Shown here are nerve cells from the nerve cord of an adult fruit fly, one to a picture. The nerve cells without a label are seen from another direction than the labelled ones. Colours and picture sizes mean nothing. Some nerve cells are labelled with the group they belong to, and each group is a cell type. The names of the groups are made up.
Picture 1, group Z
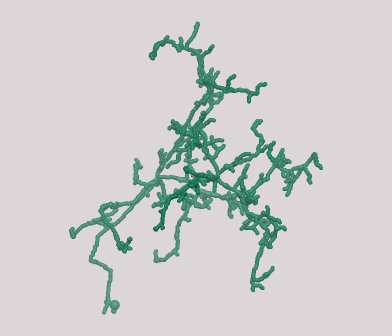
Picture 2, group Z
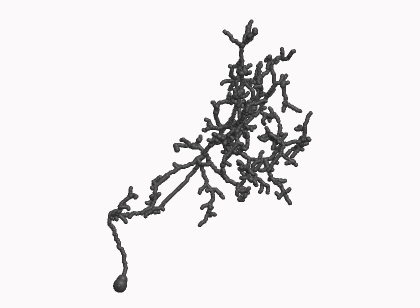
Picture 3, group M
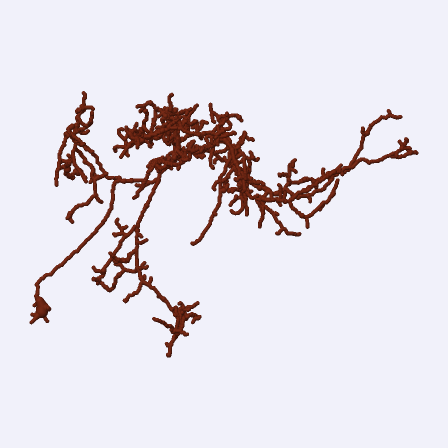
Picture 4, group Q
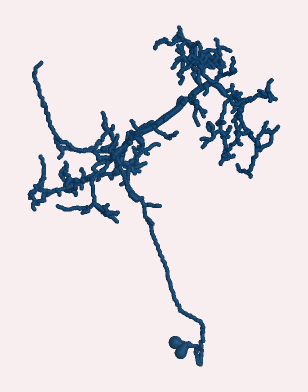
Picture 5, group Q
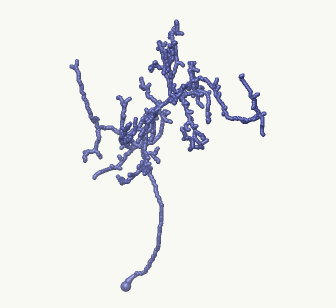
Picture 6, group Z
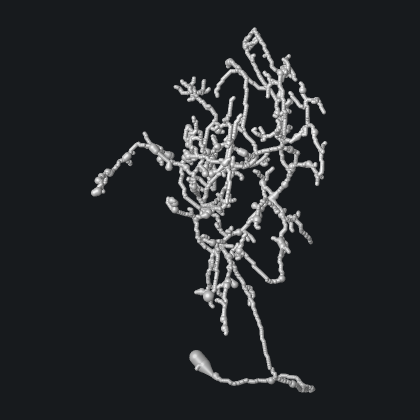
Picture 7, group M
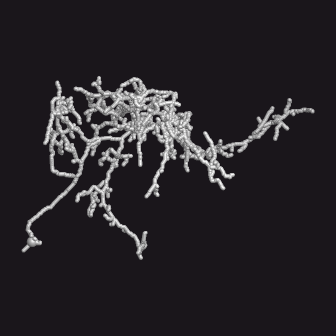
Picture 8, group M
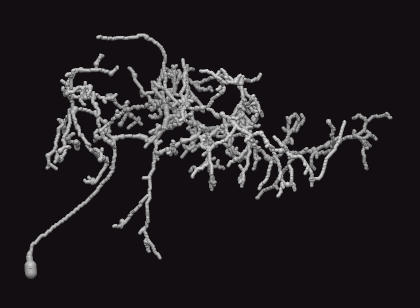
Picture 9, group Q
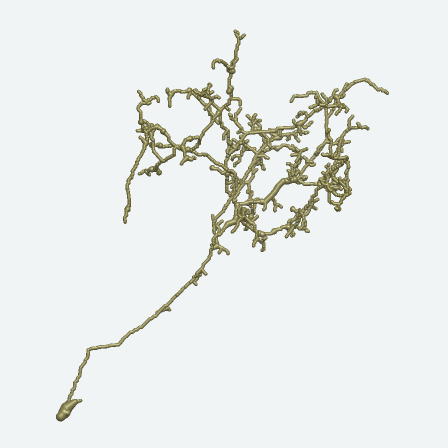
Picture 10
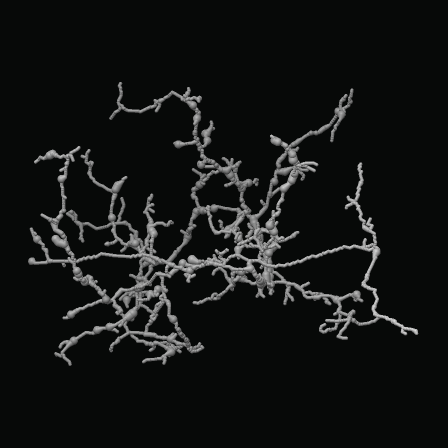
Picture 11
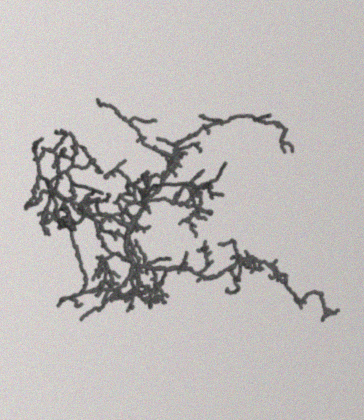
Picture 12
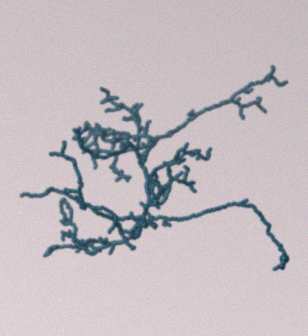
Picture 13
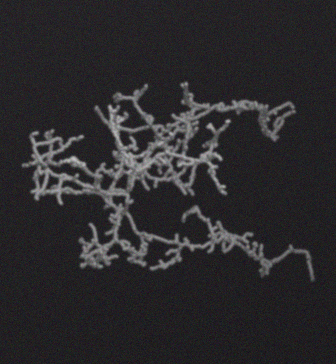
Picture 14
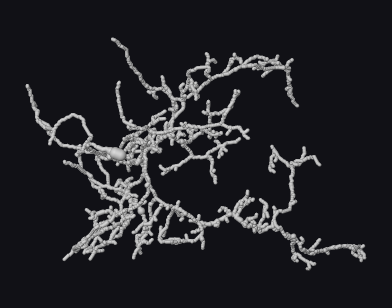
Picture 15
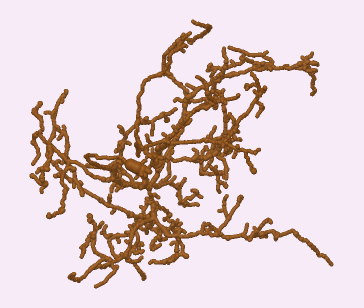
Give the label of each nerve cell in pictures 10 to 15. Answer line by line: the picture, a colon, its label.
10: group Z
11: group M
12: group Q
13: group M
14: group M
15: group M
